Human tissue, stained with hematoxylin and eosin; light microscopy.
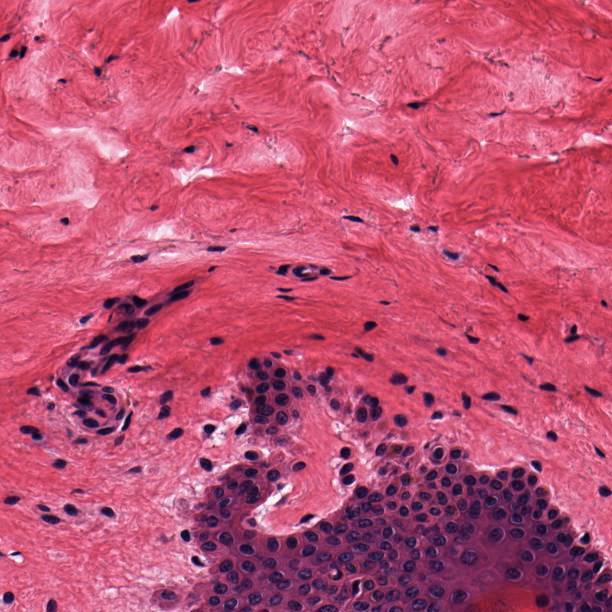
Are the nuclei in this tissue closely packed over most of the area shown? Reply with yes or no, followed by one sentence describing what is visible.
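No. Fibroblasts with elongated dark nuclei are sparse and widely scattered through the collagen.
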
